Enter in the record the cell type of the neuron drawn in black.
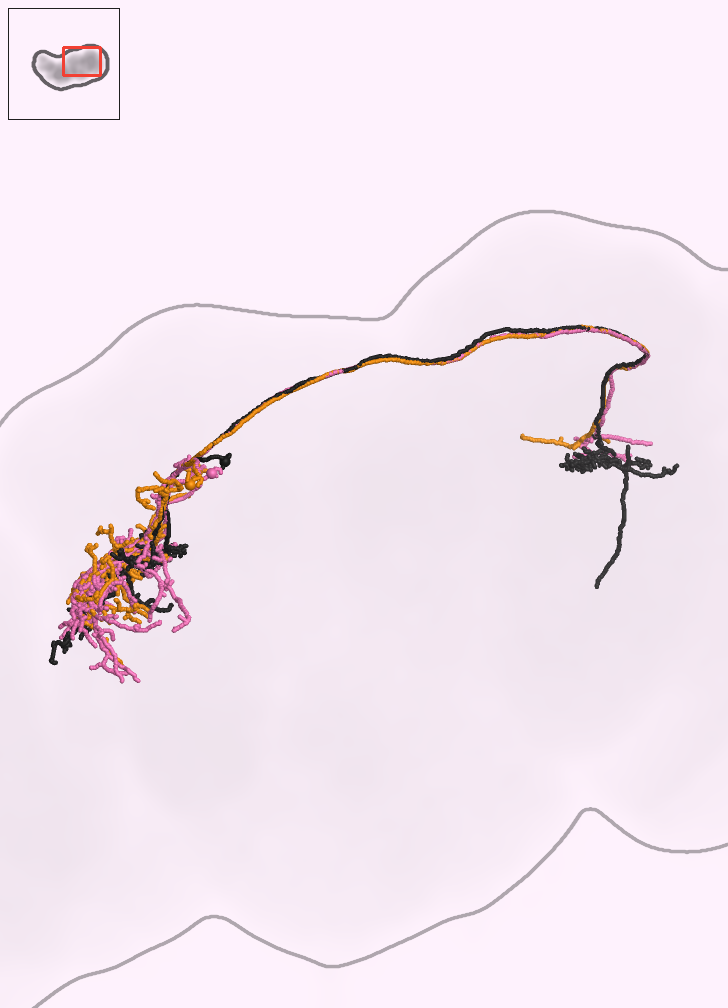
PVLP008_a1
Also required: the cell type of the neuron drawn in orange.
PVLP008_c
